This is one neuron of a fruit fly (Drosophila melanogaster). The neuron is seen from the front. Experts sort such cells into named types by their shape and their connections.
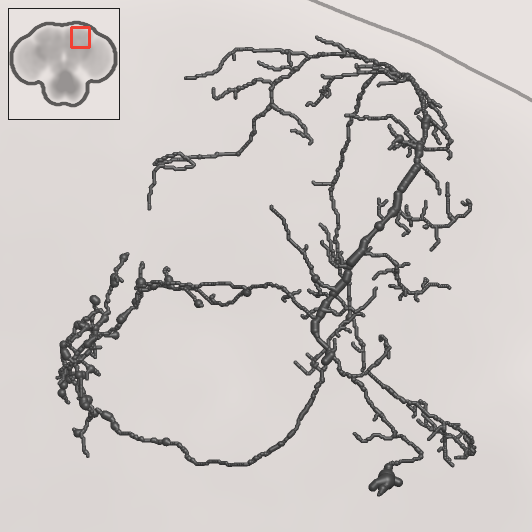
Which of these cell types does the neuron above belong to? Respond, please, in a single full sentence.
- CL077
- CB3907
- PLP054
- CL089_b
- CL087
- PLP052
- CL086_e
The cell type of this neuron is CL087.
